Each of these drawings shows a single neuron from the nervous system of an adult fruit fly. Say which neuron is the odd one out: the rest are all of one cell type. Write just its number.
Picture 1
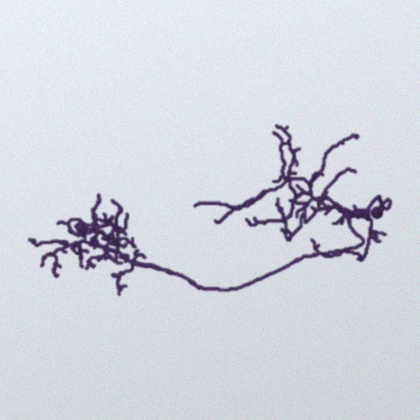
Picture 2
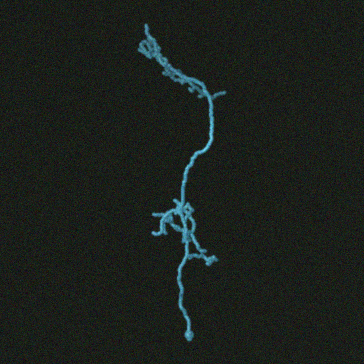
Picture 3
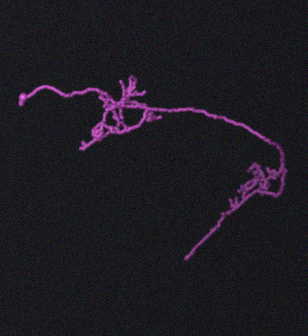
1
